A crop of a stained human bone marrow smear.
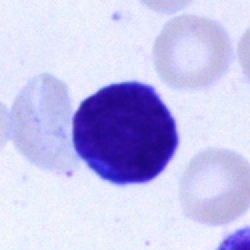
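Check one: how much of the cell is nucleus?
Almost the whole cell.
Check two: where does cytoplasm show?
Only as a thin deep blue crescent along the lower left edge.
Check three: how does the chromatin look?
Dense, dark purple, little visible pattern.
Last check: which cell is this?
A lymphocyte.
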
